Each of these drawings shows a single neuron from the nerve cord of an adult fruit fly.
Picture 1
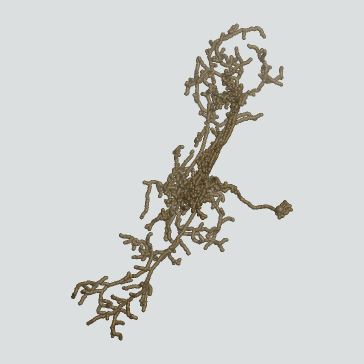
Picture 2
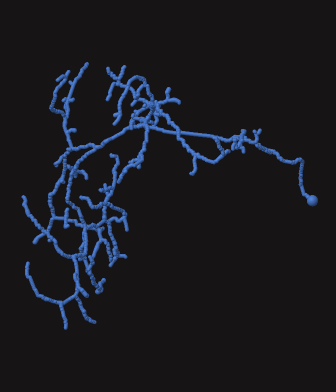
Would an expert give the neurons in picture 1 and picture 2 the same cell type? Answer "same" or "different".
different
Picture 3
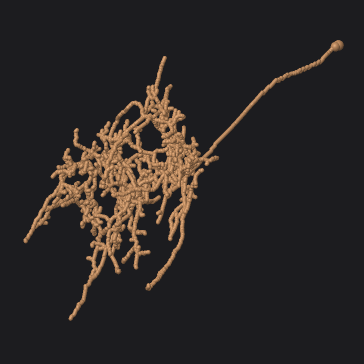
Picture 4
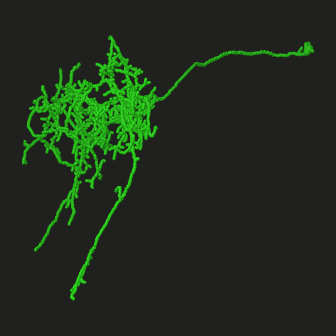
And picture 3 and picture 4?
same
